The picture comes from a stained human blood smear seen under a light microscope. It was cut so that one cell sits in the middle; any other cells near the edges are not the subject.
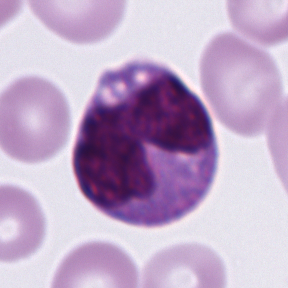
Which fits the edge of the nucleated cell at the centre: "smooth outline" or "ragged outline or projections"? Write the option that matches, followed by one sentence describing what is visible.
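Smooth outline. The cell outline is smooth and nearly round.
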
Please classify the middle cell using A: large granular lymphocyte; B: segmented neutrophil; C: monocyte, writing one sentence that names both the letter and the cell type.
The centered cell is a monocyte, which is why option C is right.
